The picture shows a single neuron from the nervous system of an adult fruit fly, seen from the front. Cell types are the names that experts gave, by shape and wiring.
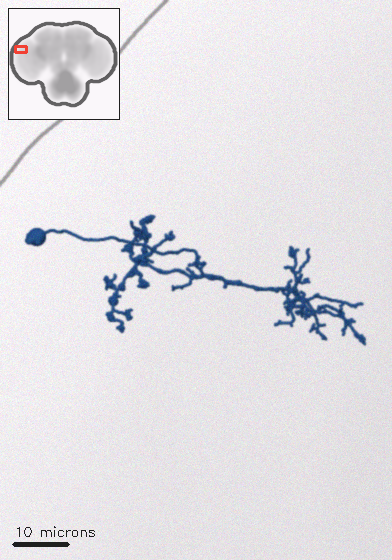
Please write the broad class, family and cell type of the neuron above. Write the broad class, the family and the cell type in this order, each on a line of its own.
optic-lobe intrinsic neuron
Mi
Mi13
